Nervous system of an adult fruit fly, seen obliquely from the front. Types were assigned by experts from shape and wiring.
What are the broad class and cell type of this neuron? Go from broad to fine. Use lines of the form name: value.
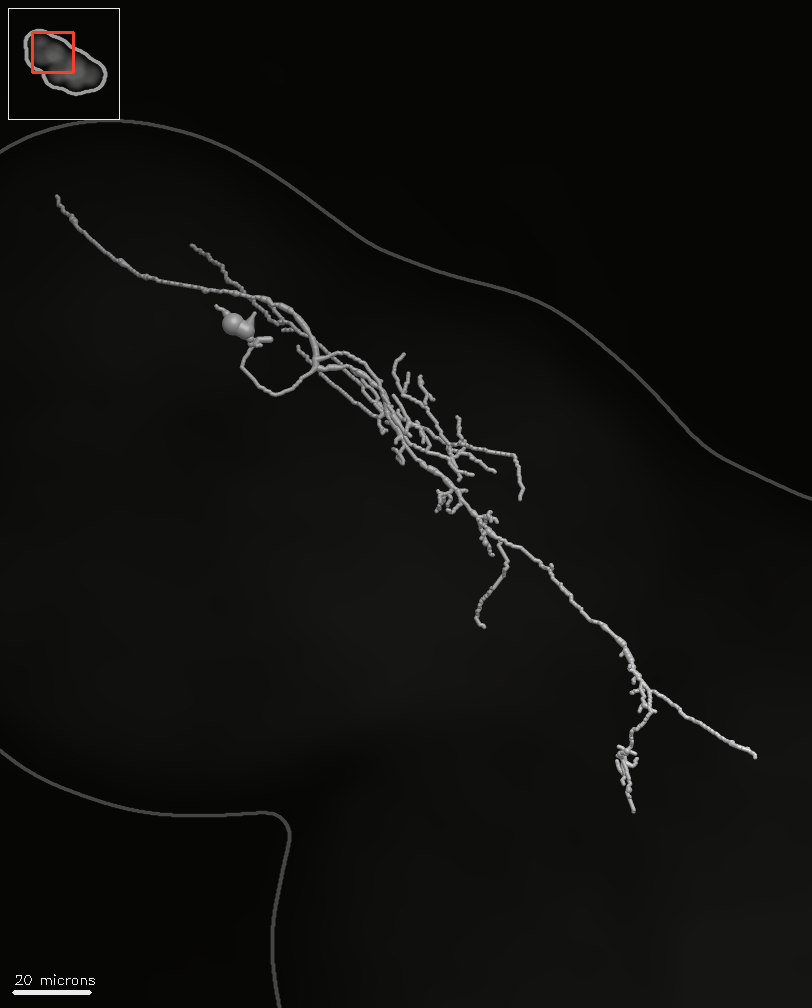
broad class: efferent neuron of the nerve cord
cell type: ENXXX226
